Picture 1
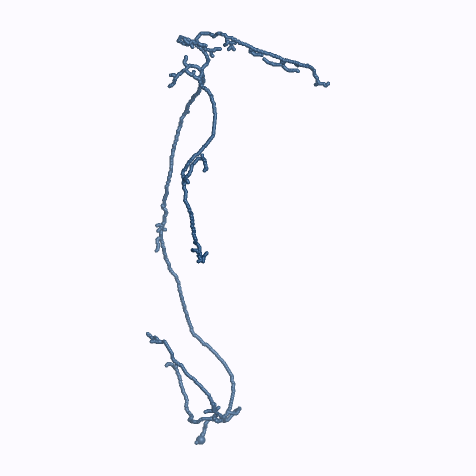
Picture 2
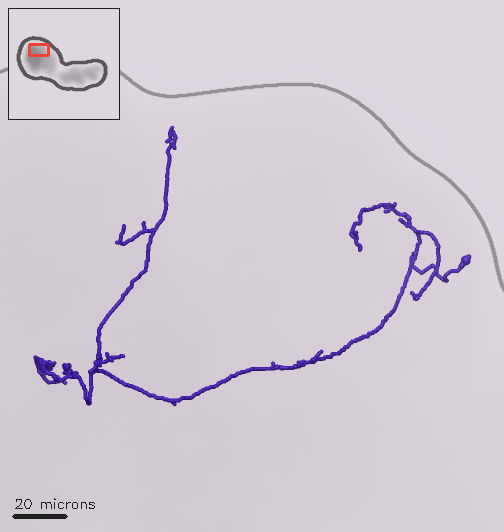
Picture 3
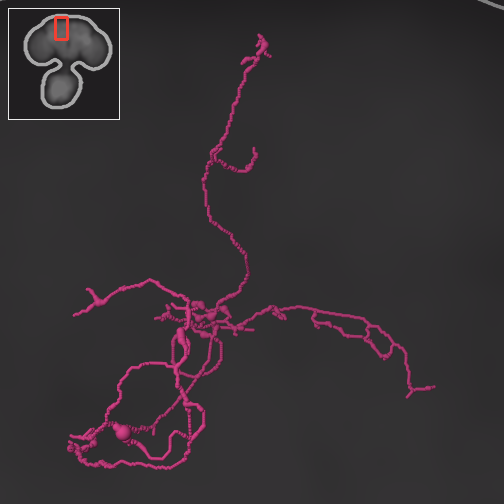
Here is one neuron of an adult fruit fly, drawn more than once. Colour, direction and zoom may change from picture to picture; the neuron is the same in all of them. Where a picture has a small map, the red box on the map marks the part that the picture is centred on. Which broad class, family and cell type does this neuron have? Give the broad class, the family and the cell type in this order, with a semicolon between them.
central-brain intrinsic neuron; class Kenyon Cell; KCab-p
